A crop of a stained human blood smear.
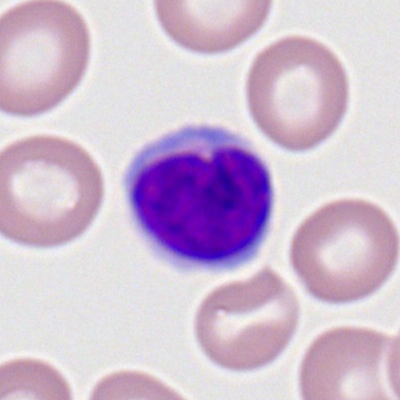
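Lymphocyte, blood smear. Outline round, smooth. Chromatin dense, dark purple, coarsely clumped. No nucleoli seen. No cytoplasmic granules.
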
